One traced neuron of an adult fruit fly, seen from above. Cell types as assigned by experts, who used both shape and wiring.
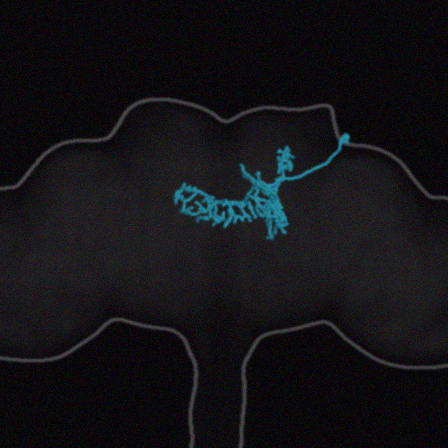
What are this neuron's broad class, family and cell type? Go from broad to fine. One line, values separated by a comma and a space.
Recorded: central-brain intrinsic neuron, hemilineage AOTUv4_ventral, FB7E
